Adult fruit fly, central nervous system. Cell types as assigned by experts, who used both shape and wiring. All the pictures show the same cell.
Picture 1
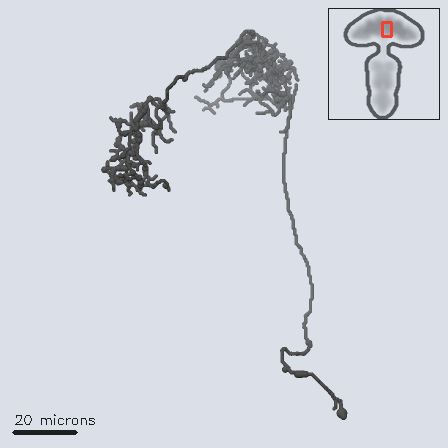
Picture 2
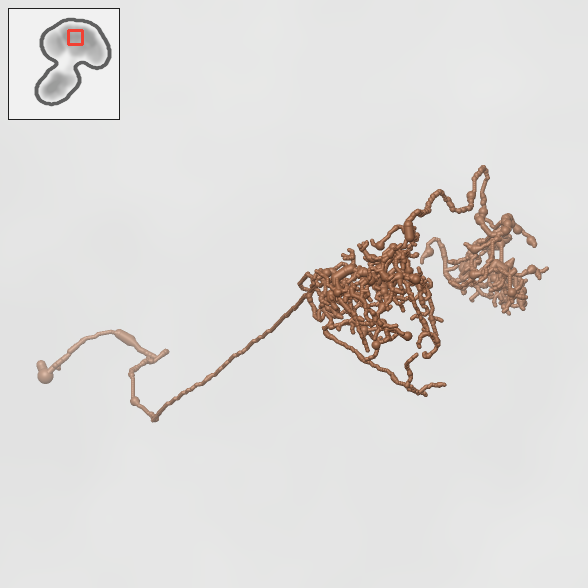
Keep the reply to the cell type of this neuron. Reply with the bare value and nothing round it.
hDeltaI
